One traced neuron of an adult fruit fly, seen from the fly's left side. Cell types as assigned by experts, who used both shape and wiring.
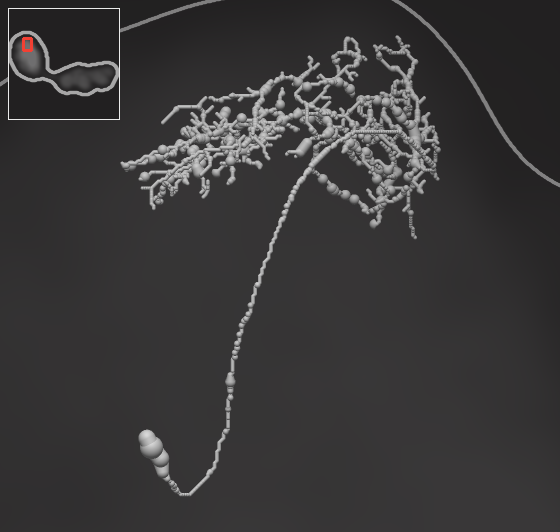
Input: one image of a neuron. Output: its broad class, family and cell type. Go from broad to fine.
central-brain intrinsic neuron; hemilineage SLPav2; SLP083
